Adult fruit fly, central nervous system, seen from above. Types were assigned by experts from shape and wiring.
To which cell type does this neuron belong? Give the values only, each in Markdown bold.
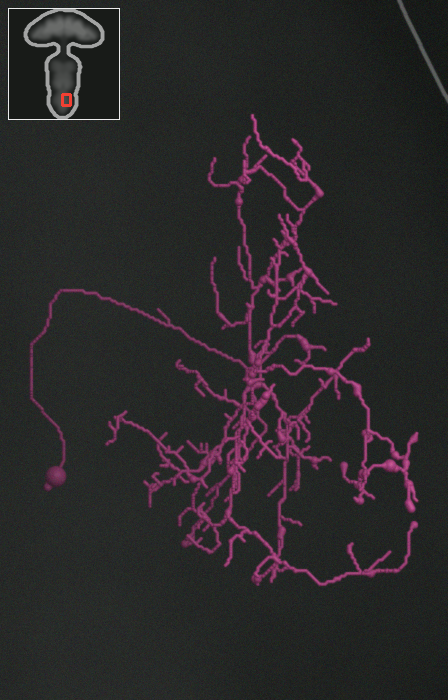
**IN14A058**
